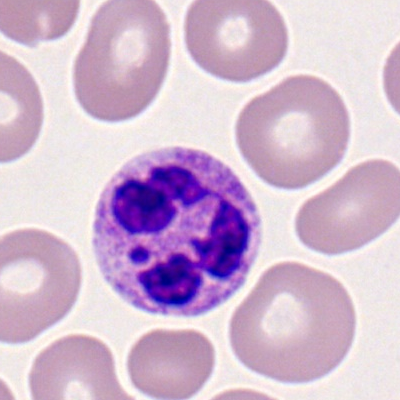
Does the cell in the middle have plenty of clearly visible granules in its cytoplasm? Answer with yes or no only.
Yes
